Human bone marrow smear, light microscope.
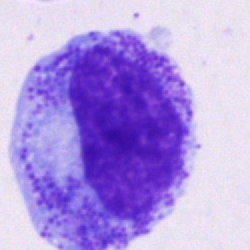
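Promyelocyte, the cell in the middle of a stained human bone marrow smear. Its nuclear chromatin stains a dense, dark purple. Coarse purple granules are scattered through the cytoplasm, and further purple granules lie over the nucleus. Just left of the nucleus, the cytoplasm shows a paler area with fewer granules.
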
